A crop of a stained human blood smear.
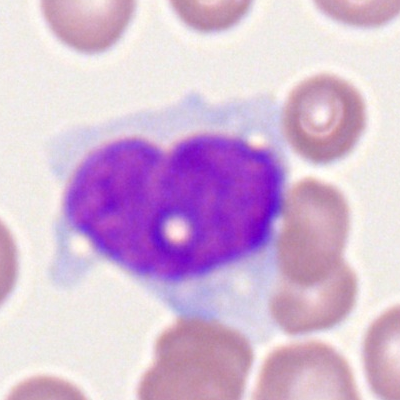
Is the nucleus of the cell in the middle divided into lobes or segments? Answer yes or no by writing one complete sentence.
Yes, it is a lobed nucleus that this cell has.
